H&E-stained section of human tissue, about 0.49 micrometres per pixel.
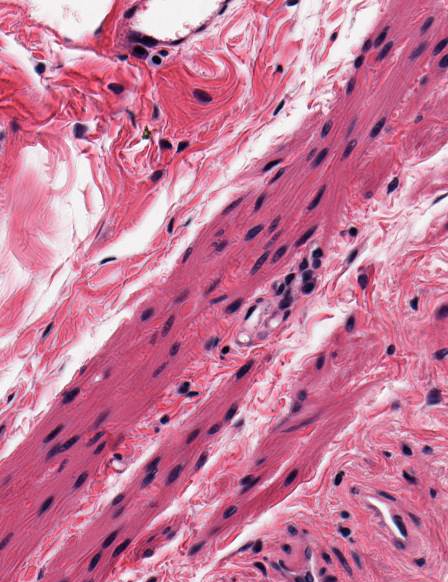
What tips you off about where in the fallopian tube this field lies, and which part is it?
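Smooth muscle is what this field holds. Its bundles cross diagonally, from lower left to upper right. Looking closer, the nuclei are elongated and cigar-shaped with blunt ends, and they lie parallel to the length of the bundles. The cytoplasm of the bundles takes a deeper pink than the collagen around them. Nowhere do I find glands or epithelium.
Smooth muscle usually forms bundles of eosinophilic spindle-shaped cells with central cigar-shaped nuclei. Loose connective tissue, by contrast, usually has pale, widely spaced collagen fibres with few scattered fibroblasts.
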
